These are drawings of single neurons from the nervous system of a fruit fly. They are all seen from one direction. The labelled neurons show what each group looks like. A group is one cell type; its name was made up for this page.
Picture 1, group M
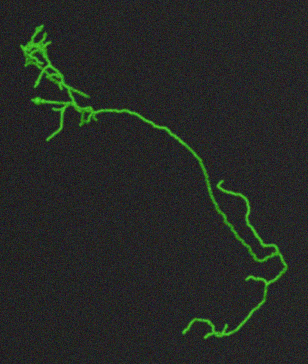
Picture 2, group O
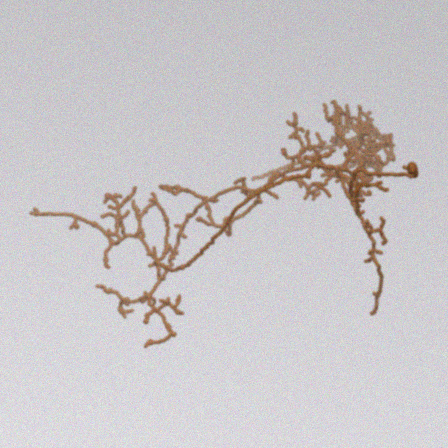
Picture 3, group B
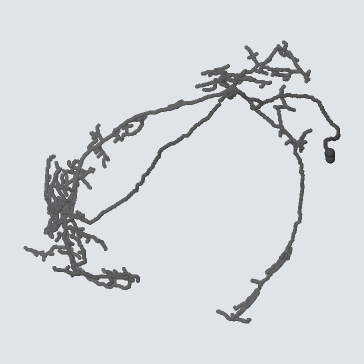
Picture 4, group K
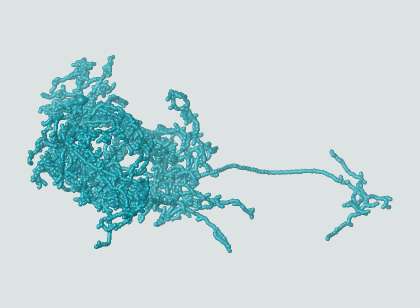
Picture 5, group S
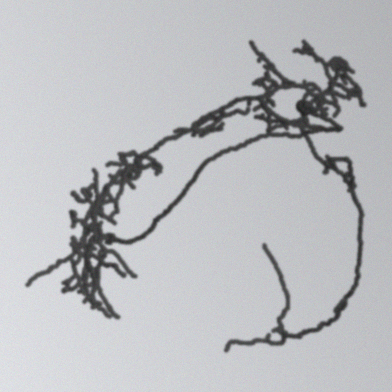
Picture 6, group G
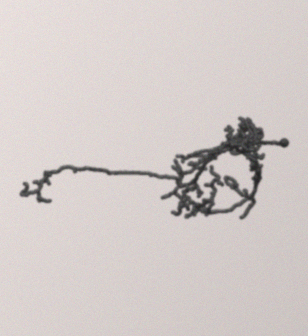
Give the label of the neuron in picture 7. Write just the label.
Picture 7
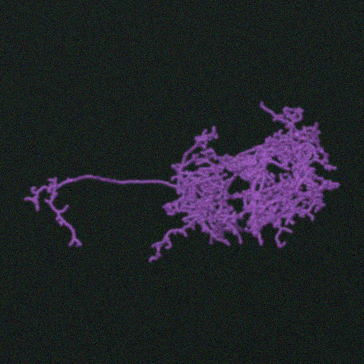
group K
